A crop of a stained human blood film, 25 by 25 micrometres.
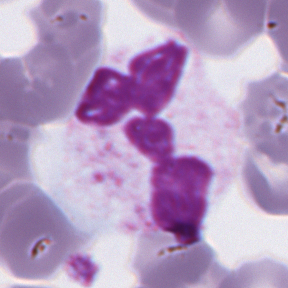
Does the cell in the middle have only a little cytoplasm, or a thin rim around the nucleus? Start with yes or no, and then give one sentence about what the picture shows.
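No. The cytoplasm is abundant and very pale pinkish.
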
